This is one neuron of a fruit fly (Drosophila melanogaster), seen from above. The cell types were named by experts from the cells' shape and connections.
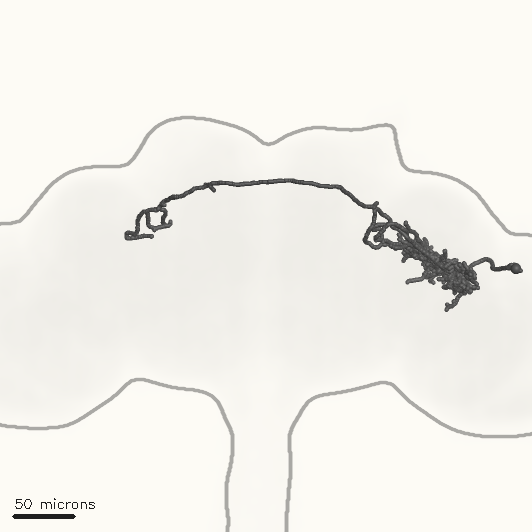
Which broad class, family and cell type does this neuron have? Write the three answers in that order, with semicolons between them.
central-brain intrinsic neuron; hemilineage VLPl4_dorsal; AVLP743m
